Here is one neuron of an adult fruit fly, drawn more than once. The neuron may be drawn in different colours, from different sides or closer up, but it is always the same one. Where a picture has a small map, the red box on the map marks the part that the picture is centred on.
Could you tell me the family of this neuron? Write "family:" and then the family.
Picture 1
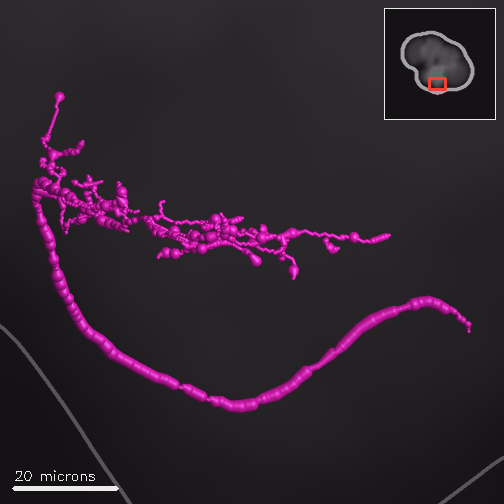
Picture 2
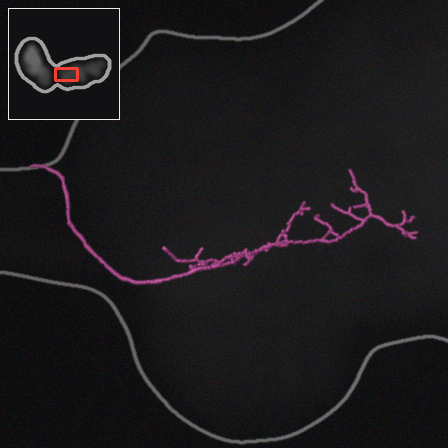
family: class mechanosensory tactile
